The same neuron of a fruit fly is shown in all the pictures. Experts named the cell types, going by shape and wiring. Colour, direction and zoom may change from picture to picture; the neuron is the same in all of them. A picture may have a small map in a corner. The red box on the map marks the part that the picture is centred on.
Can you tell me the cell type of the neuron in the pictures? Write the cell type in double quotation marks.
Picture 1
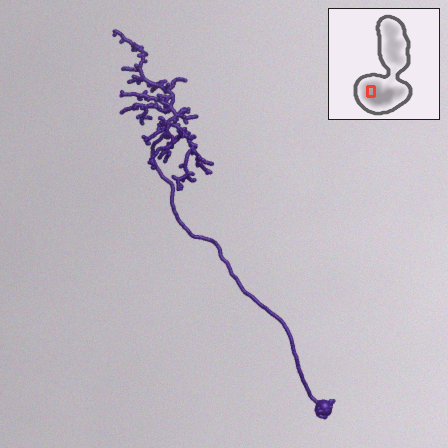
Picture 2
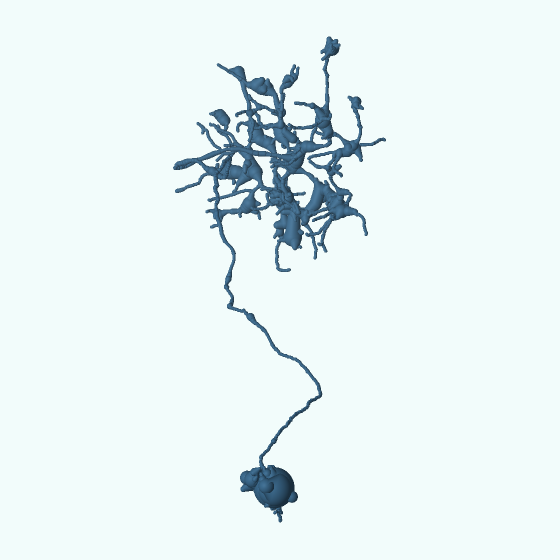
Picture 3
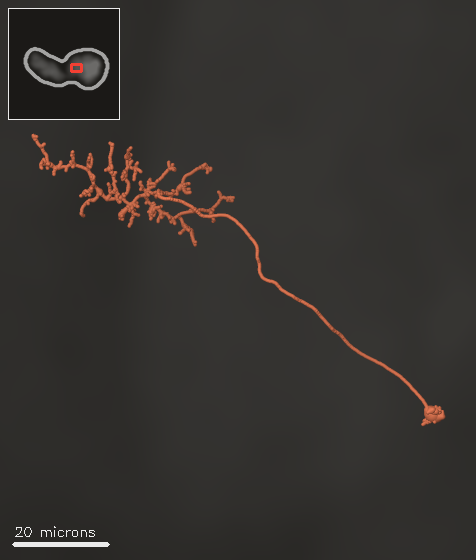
"Dm15"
